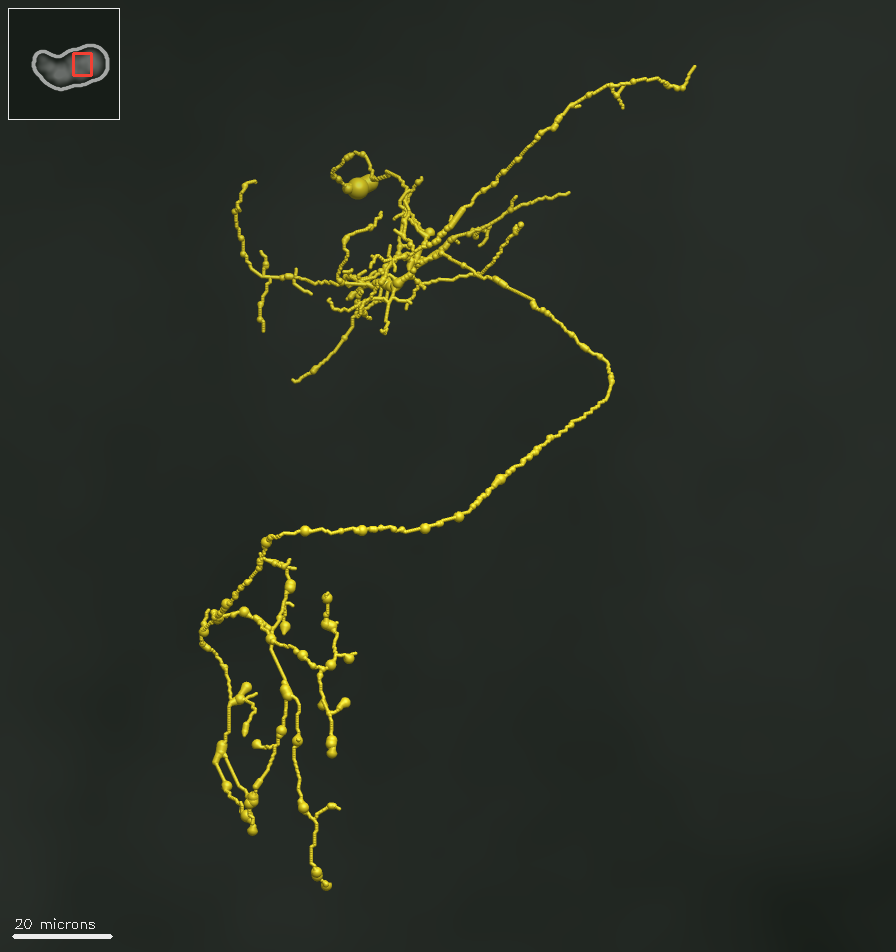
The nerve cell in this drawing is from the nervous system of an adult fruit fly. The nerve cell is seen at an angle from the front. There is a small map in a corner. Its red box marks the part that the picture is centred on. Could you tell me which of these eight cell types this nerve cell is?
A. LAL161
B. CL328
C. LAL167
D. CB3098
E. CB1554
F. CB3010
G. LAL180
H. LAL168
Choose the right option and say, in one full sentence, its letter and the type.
Option E, which reads CB1554, is the cell type of the nerve cell.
